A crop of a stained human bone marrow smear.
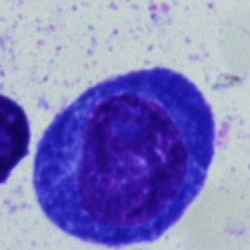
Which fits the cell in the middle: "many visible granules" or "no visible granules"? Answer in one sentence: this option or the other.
The cell's cytoplasm contains no granules that can be seen.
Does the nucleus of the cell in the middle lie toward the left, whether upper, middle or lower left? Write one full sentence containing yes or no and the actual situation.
No, its nucleus is placed toward the right side of the cell.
